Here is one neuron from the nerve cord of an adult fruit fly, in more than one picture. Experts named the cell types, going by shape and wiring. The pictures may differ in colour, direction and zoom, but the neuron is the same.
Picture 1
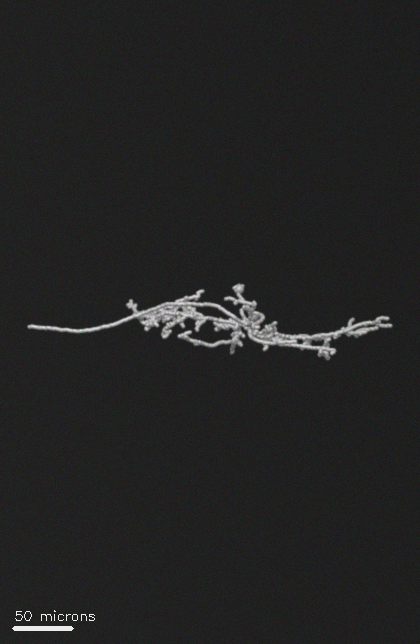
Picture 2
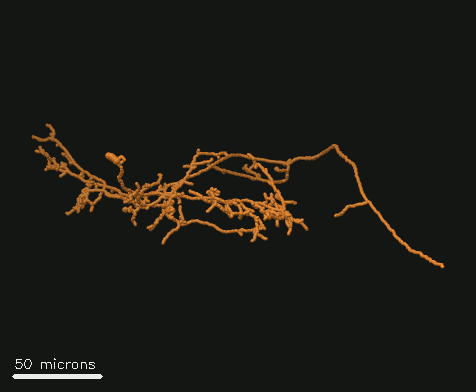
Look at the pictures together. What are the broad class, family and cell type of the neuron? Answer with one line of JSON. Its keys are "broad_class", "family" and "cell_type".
{"broad_class": "ascending neuron", "family": "hemilineage 19B", "cell_type": "AN19B042"}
